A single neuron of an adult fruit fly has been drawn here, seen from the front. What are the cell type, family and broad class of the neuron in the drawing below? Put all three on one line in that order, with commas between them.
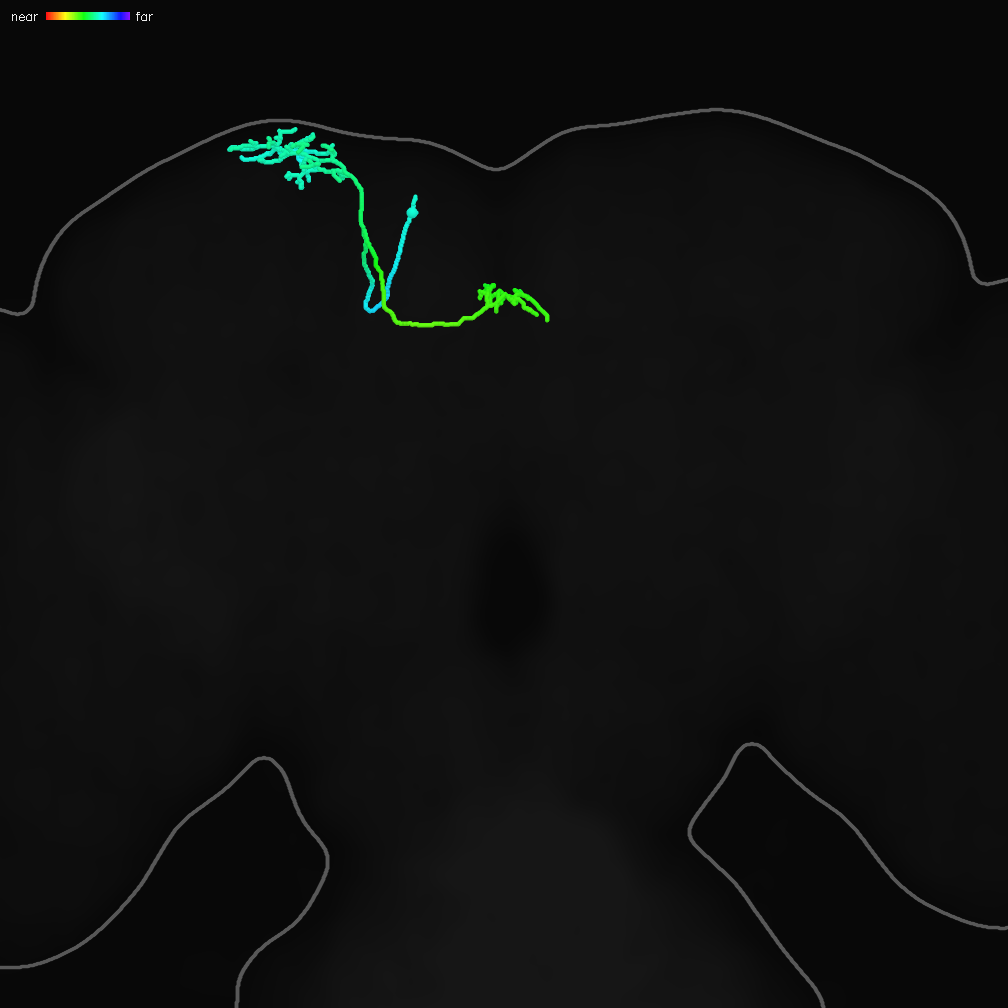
FB9A, hemilineage SIPp1, central-brain intrinsic neuron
